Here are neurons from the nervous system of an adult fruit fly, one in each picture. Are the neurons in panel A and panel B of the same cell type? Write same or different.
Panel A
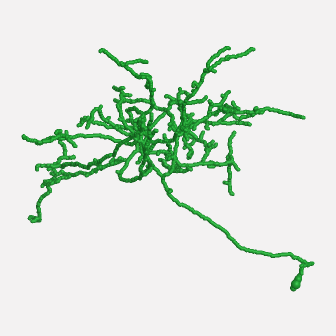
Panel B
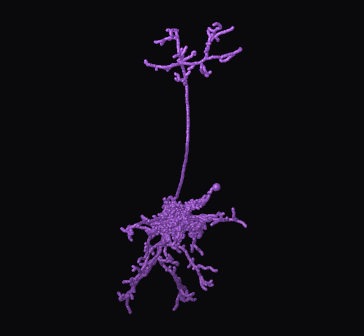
different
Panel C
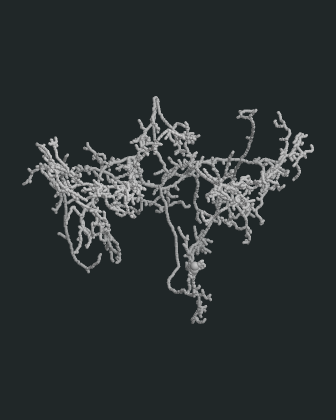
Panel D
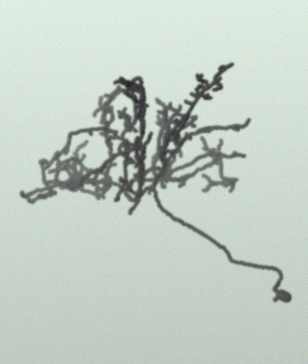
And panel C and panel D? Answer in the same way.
different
